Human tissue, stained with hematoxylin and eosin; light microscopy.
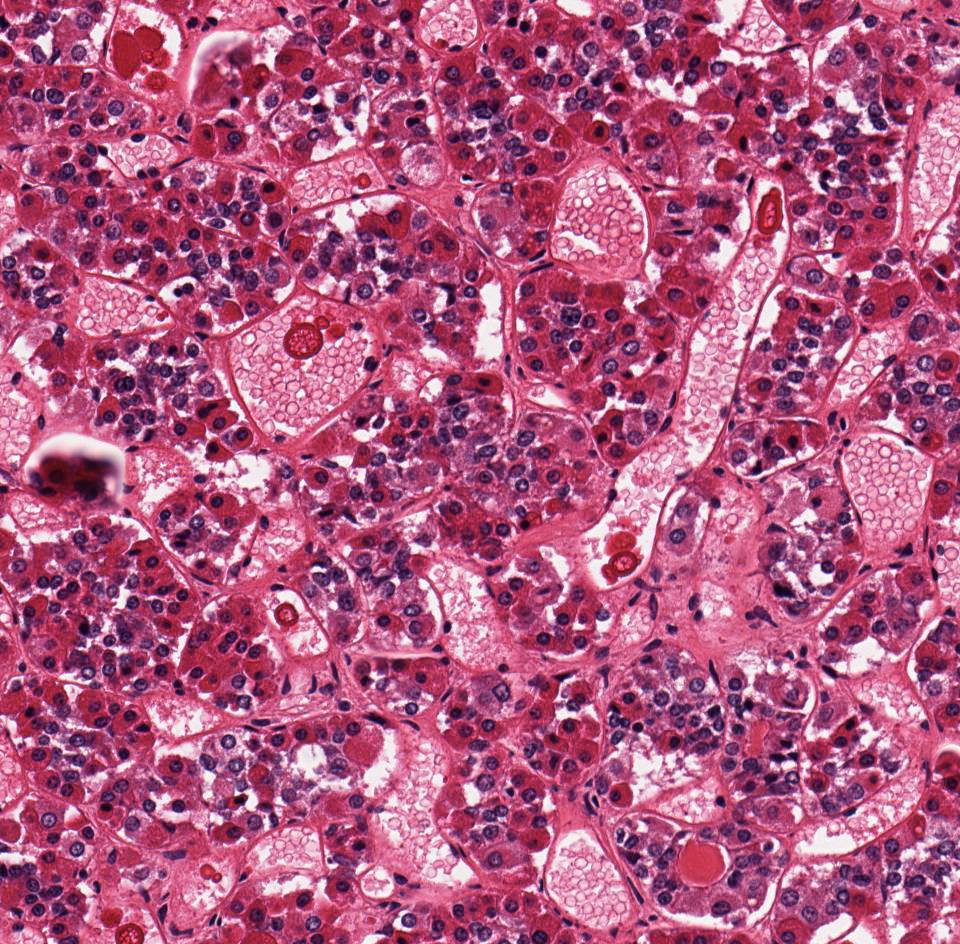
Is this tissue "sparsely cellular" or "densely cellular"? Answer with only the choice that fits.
Densely cellular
